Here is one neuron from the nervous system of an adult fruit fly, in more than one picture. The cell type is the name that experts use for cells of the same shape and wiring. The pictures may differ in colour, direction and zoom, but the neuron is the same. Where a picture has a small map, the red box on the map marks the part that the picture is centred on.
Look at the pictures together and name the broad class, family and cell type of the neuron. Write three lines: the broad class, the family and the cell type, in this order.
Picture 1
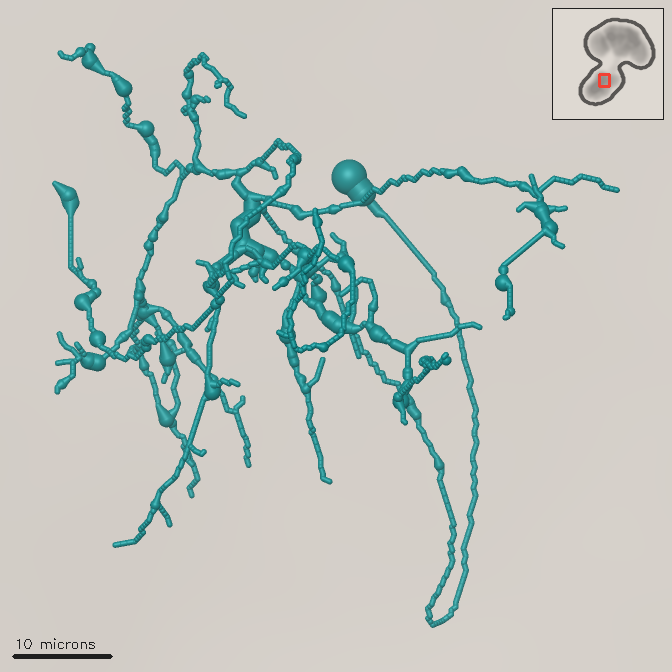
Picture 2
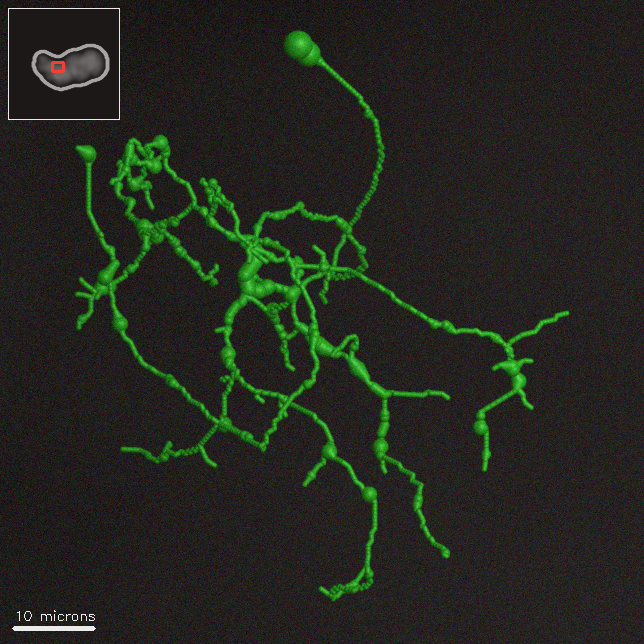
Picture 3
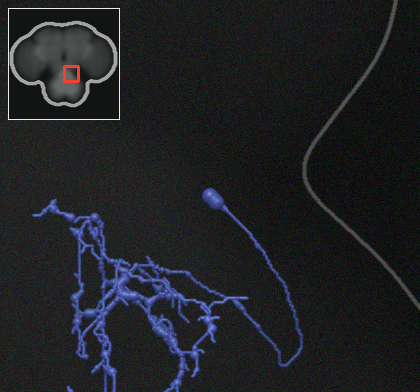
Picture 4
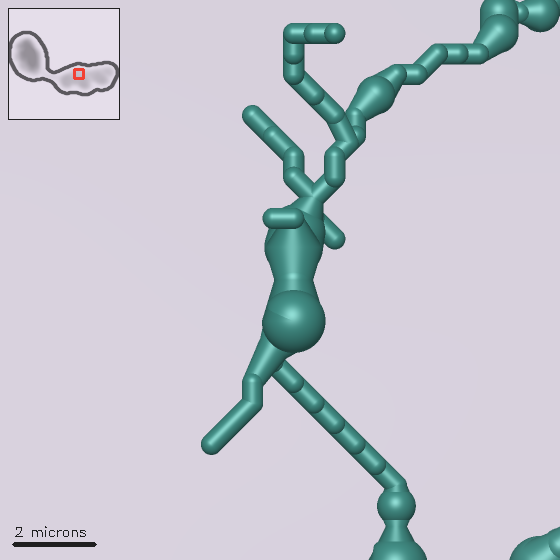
nerve-cord intrinsic neuron
hemilineage 11B
IN11B022_d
